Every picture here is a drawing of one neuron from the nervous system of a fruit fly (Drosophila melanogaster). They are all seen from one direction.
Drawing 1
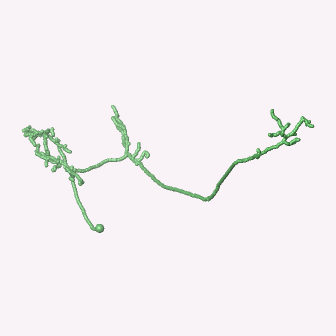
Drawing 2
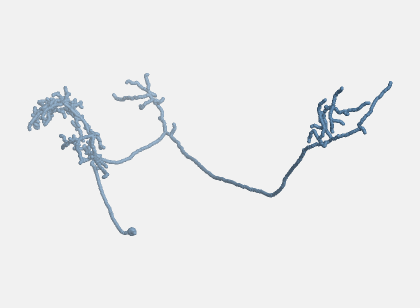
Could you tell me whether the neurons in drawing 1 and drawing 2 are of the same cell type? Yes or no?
no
